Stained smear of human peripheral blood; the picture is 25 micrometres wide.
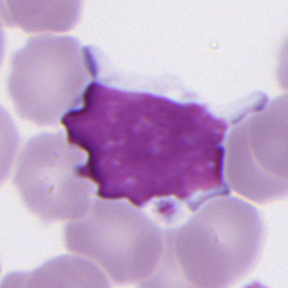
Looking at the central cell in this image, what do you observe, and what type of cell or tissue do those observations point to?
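First, the nucleus: about 15 by 10 micrometres, angular and irregular, with jagged notches along its edges. Very little cytoplasm, mainly a thin pale strip along the nucleus's upper edge, almost colourless, faint greyish lilac rather than blue. The outer margin is frayed and poorly defined at the top. So, a typical lymphocyte.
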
